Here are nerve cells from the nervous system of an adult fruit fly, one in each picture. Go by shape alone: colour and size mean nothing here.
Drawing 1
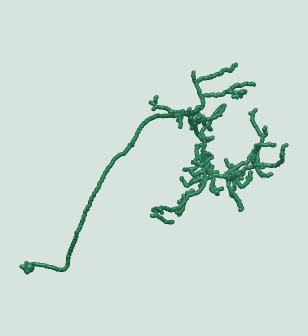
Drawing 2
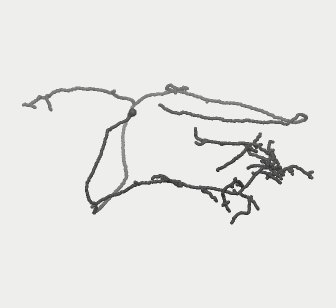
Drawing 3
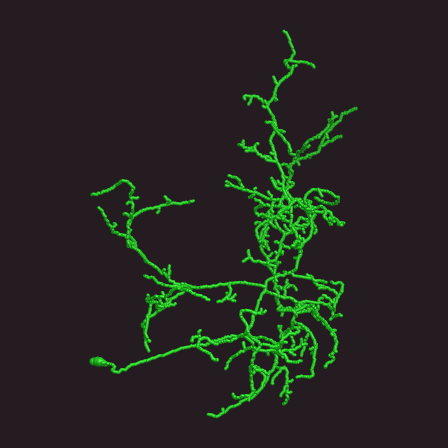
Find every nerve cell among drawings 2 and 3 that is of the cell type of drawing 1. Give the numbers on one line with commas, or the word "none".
none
